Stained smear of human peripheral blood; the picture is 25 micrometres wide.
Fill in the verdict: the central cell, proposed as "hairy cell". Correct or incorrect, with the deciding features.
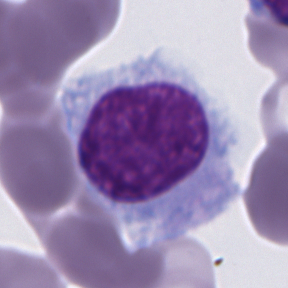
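What settles it is the edge: the border is irregular and ragged, with fine hair-like cytoplasmic projections fringing the margin.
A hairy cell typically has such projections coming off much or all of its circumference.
So yes, hairy cell fits, and typical lymphocyte doesn't.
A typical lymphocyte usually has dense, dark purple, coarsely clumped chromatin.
This chromatin is mottled instead, darker clumps among lighter patches, which also argues against typical lymphocyte. The cytoplasm is pale grey-blue.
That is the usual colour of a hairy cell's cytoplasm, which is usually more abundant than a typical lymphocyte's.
The nucleus is a smooth oval without lobes, about 12 by 10 micrometres, and no distinct granules show in the cytoplasm.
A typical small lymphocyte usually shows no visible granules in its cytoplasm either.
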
